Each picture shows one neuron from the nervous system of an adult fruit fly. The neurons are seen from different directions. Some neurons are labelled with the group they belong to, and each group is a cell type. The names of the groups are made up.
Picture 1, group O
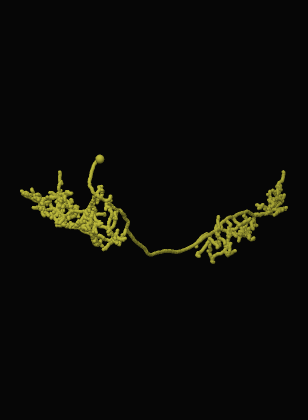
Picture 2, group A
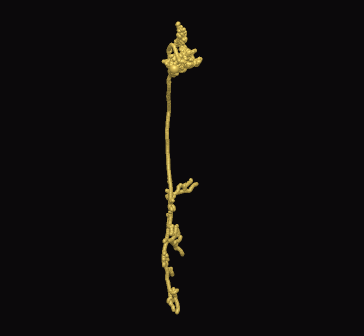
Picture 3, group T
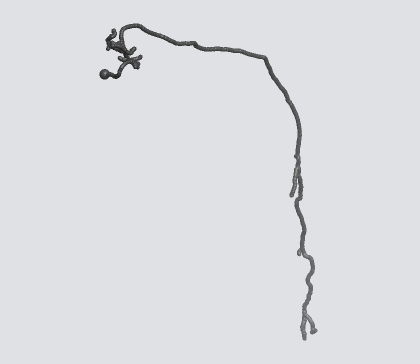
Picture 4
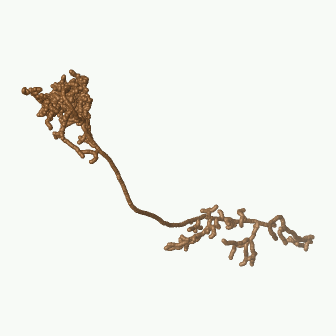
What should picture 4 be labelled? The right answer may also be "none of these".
group A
